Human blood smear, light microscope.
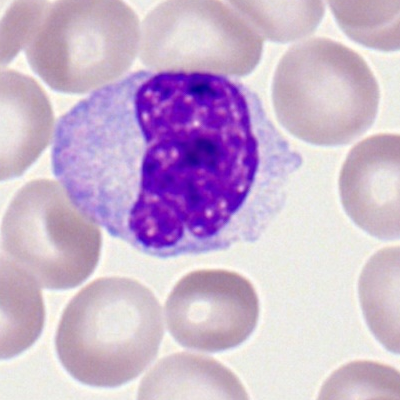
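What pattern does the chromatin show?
Dark purple and lacy, broken by small pale gaps.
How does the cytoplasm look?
Abundant, pale greyish-blue, widest to the left of the nucleus, with only very fine, faint lilac granules and no coarse ones.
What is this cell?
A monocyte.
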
